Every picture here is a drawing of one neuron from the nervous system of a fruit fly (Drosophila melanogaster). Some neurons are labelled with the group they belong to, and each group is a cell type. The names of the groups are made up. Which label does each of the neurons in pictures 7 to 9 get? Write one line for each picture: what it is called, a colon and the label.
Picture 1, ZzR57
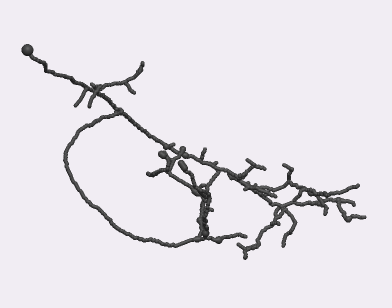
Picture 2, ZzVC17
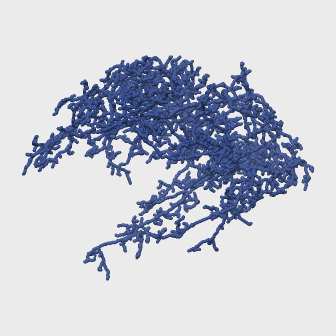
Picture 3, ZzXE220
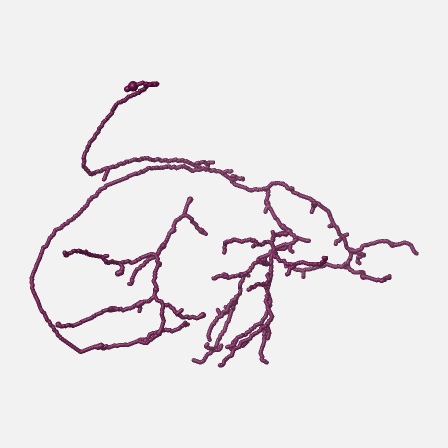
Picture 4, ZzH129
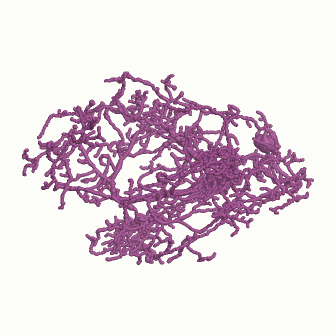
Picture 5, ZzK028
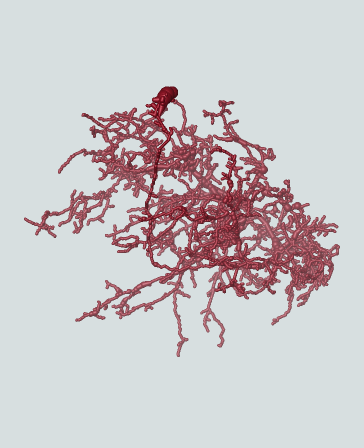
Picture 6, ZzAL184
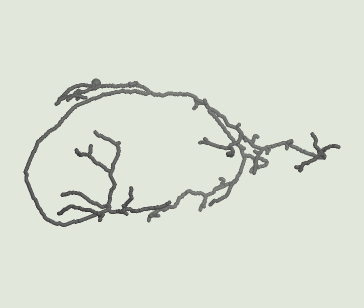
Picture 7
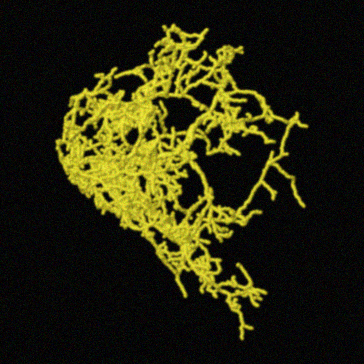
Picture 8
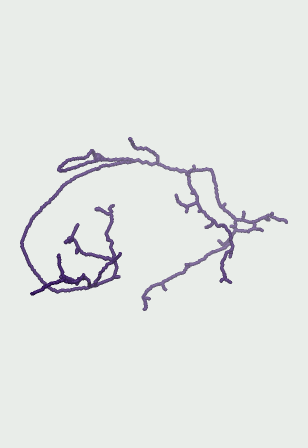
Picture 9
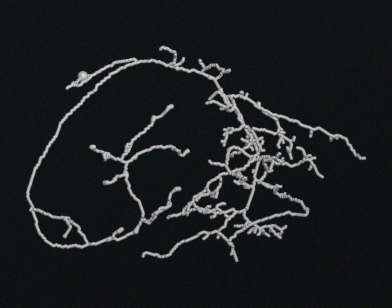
7: ZzVC17
8: ZzAL184
9: ZzXE220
